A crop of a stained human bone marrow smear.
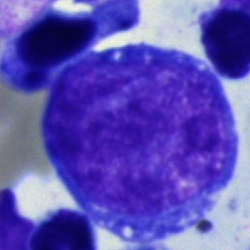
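Blast. Round outline. Chromatin fine and evenly spread, not clumped. Thin rim of deep blue cytoplasm around the nucleus, with a few small clear vacuoles at the top and bottom edges of the cell.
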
